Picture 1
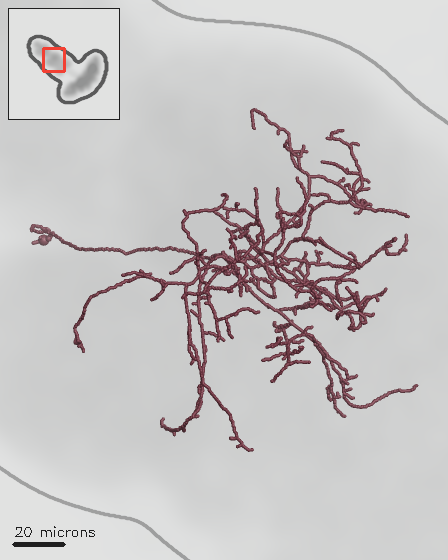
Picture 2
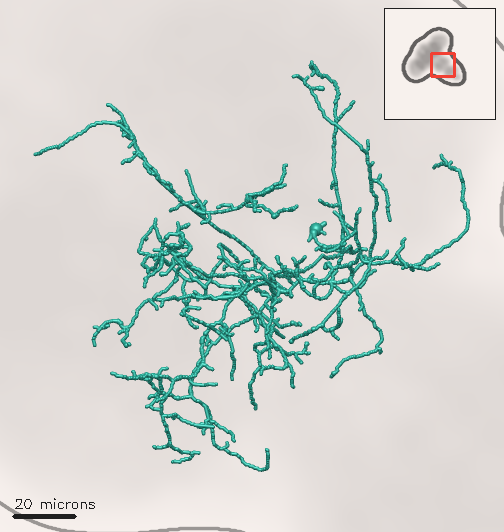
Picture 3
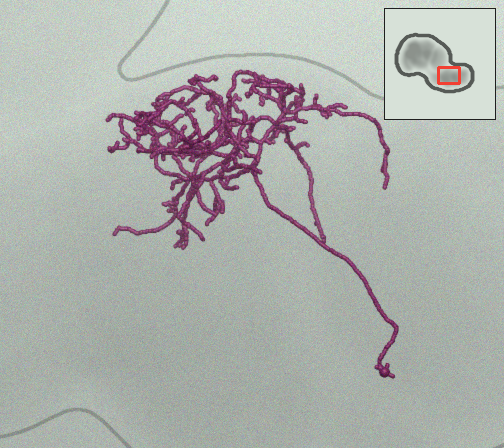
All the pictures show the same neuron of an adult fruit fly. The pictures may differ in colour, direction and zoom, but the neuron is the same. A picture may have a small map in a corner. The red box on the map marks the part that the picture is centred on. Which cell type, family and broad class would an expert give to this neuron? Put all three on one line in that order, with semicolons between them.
IN12A052_a; hemilineage 12A; nerve-cord intrinsic neuron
